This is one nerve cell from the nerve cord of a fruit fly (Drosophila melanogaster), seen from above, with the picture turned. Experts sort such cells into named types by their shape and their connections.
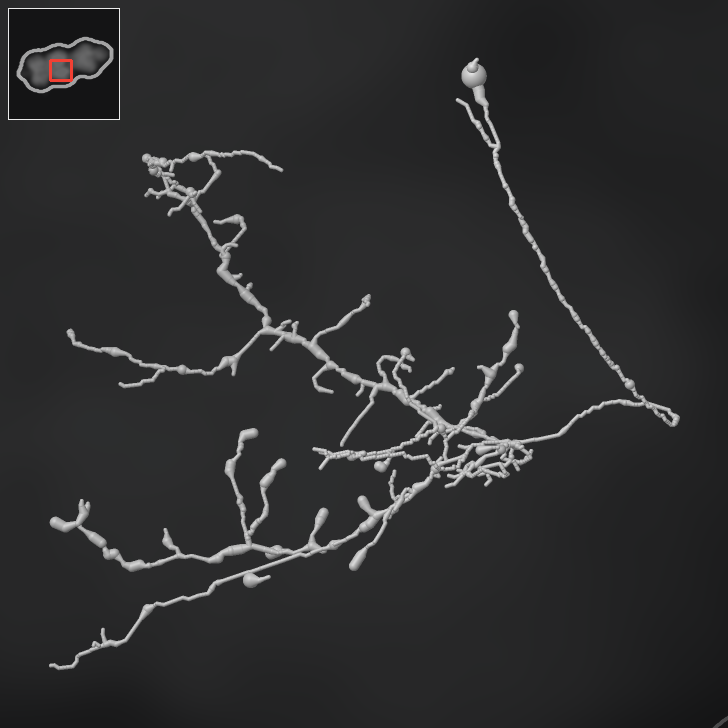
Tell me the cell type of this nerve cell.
IN11B020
